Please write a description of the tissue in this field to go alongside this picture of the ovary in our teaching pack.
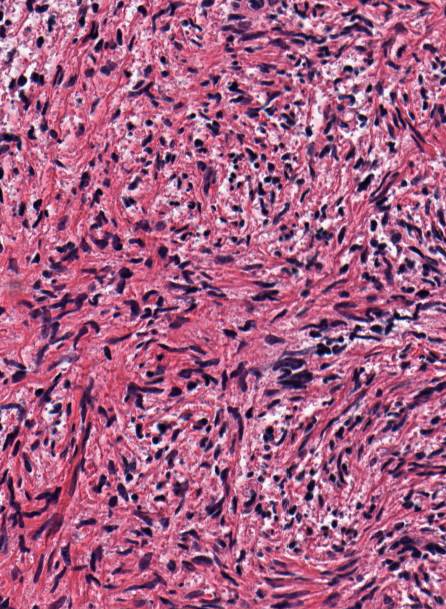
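Taken in order from pattern to background: across the whole field, cells form short intersecting fascicles and vague whorls. The predominant cells are spindle-shaped with elongated nuclei, and most nuclei are dark and hyperchromatic. A pink, fibrillary, collagen-like background lies between the cells.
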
